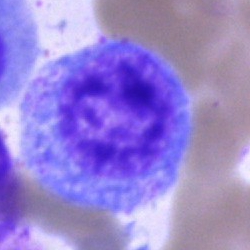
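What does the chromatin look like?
Dark purple and clumped, I'd say, with paler patches between the clumps.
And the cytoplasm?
Blue, forming a rim around the nucleus that is widest on the lower left, with fine purple granules scattered through it.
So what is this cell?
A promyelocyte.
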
